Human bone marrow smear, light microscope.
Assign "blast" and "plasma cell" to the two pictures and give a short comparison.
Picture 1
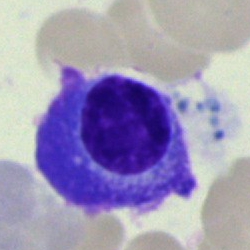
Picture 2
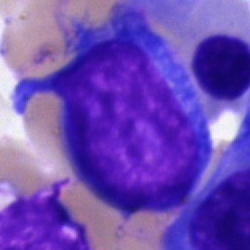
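Look first at picture 1: that is the plasma cell; picture 2 is the blast. Now the cytoplasm: the plasma cell has plenty of it, while the blast has little beside its large nucleus.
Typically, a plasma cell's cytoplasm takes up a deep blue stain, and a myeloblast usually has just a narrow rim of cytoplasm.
Both cells show deep blue cytoplasm without distinct granules.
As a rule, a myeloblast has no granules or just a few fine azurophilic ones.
Both outlines are irregular: the plasma cell has small blunt bulges at its margin, while the blast pushes a tongue-like projection of cytoplasm out from its left side. Last, the plasma cell's chromatin is dark and dense, with a few lighter patches.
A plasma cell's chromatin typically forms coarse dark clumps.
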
